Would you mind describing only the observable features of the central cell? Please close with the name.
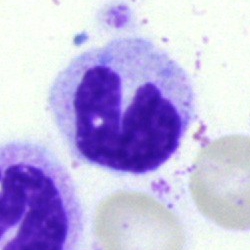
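Checking the outline: the cell is rounded and smooth. Checking the nucleus: it is deeply indented into a U shape, with the notch opening upward. Checking the chromatin: it is dense and dark purple throughout the nucleus. Checking for small details: a small white dot lies in the left limb of the nucleus. This cell is a band neutrophil.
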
